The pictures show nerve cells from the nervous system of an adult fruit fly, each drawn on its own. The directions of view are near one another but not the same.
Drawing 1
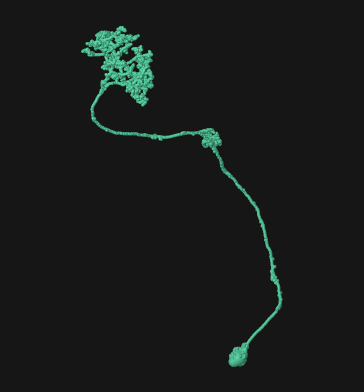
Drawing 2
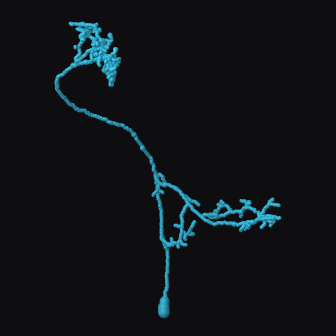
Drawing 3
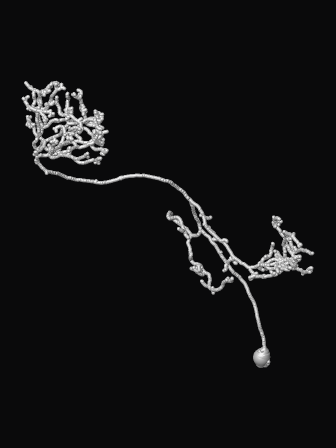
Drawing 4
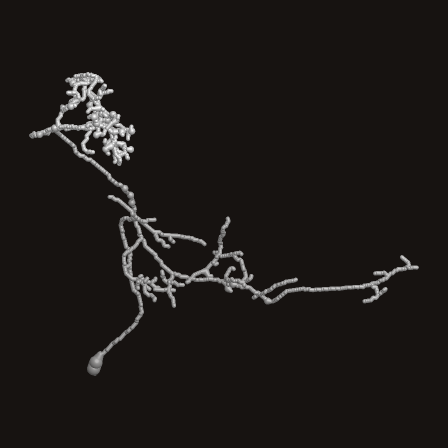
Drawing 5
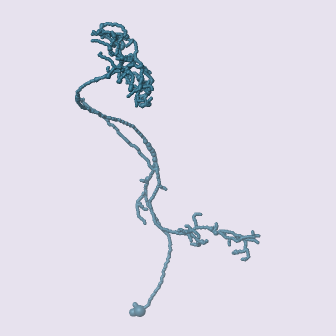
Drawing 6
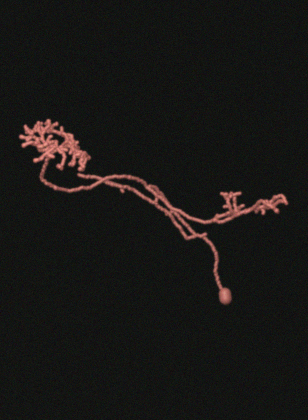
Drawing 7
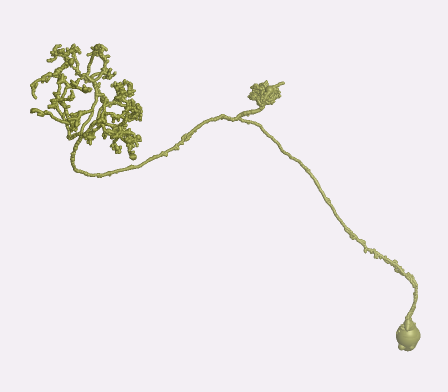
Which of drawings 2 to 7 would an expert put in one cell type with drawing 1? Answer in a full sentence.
Drawing 7 is of the same cell type.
